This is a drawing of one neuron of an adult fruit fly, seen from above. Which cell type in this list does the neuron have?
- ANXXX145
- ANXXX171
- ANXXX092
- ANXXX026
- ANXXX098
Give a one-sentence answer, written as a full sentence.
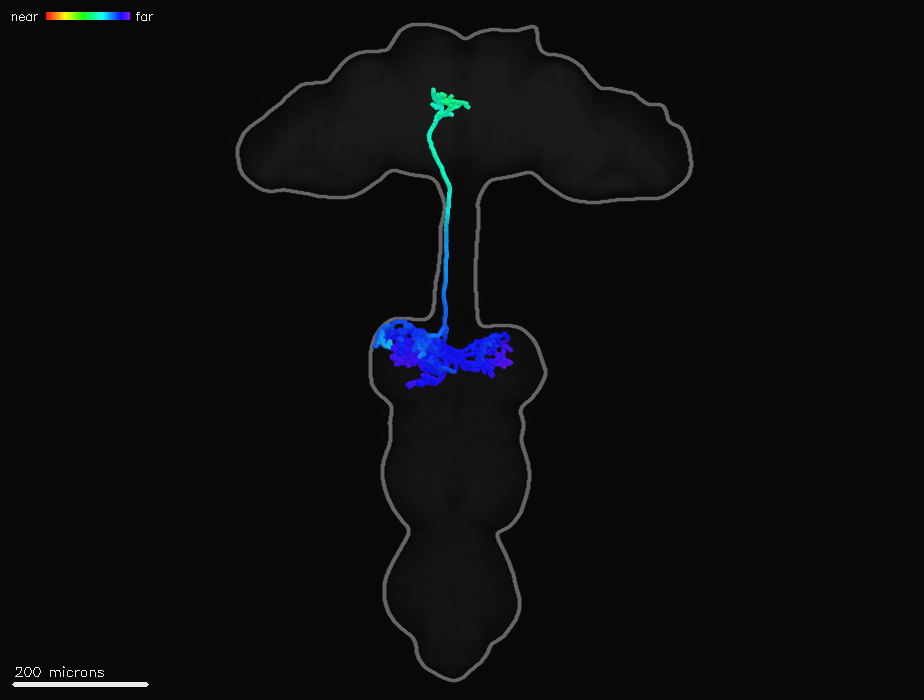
This neuron is typed as ANXXX026.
